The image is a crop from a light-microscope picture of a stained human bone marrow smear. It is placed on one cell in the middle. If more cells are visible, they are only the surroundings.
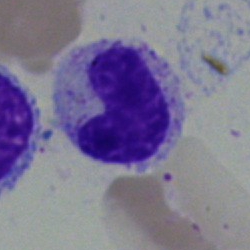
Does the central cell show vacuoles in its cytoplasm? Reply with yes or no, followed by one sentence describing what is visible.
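No. No vacuoles are seen in the cytoplasm.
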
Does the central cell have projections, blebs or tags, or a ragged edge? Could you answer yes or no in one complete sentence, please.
No, this cell's edge is smooth, without blebs, tags or ragged parts.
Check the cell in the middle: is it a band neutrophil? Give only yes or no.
yes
